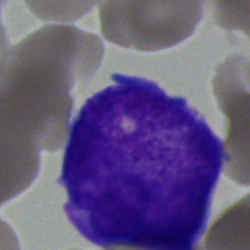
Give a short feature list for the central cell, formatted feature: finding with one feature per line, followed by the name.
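Edge: irregular, it seems, with small knob-like projections along the top
Nucleus: takes up nearly the whole cell
Pale spot: a single small one, in the upper part of the nucleus
Granules: none distinct that I can make out
Conclusion: blast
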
